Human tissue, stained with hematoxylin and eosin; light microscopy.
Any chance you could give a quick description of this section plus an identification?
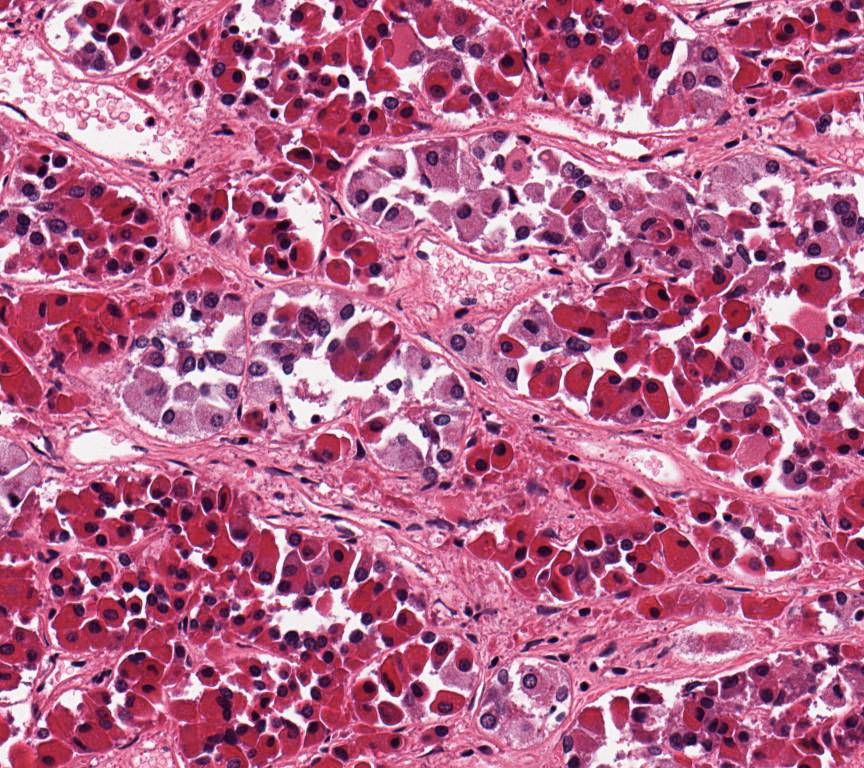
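Throughout, cells sit in rounded nests and cords parted by thin strands of pink fibrous stroma. Many have intensely red, dense cytoplasm, most crowded lower left and right. Mixed among them, especially upper middle and centre-left, are groups with pale grey-purple cytoplasm. Nuclei are mostly single, small, round and dark. This is the pituitary.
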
